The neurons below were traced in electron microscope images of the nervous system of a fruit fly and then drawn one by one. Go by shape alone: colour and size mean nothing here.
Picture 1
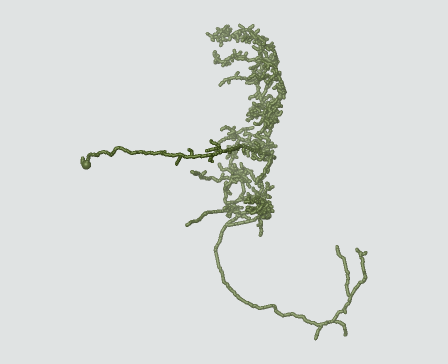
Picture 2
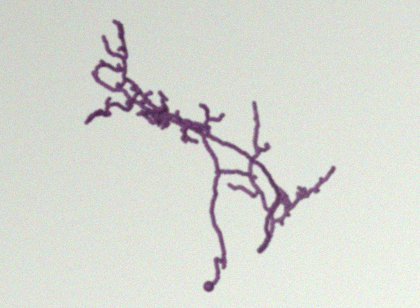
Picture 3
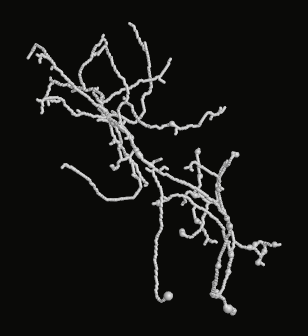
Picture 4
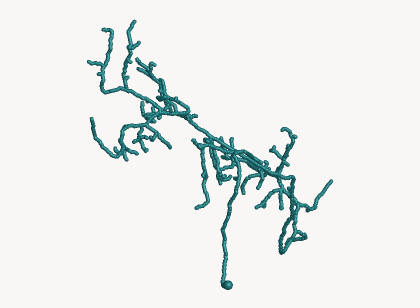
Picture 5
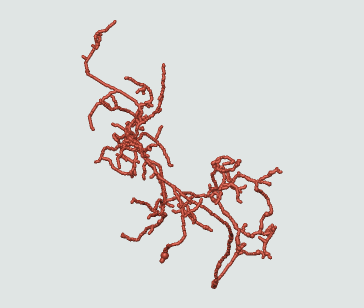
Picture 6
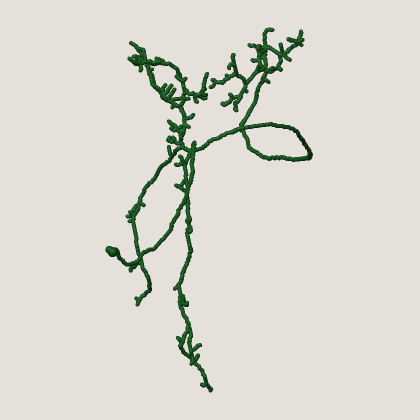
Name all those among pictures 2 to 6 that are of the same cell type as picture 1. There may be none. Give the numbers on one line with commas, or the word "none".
none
